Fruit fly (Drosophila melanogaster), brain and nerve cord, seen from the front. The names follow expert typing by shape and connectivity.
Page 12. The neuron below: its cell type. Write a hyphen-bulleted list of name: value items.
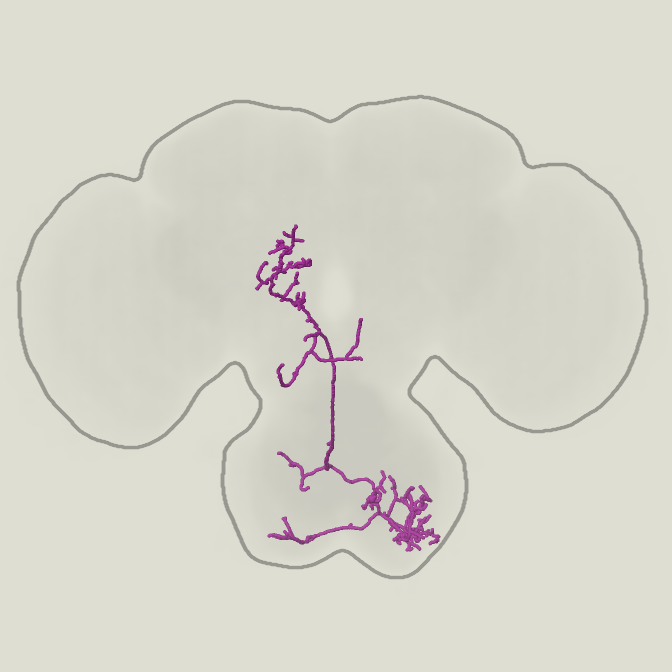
- cell type: AN08B026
